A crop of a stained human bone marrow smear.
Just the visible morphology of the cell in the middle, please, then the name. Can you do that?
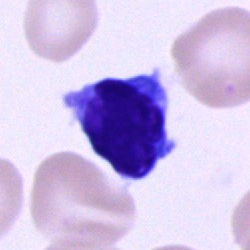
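The cell outline is irregular and roughly triangular rather than round. Small pointed cytoplasmic projections extend from the edge at the left, upper right and right side. The nucleus occupies most of the cell, with dense, dark purple chromatin. The cell is a lymphocyte.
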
